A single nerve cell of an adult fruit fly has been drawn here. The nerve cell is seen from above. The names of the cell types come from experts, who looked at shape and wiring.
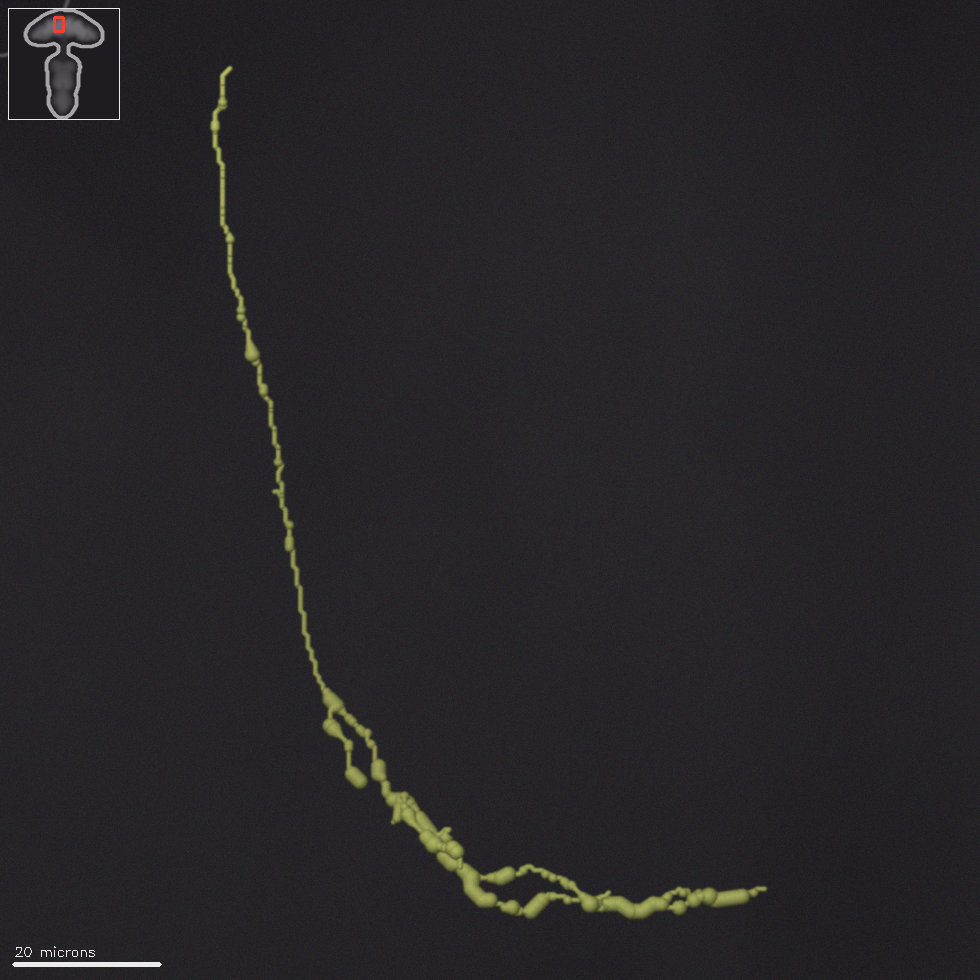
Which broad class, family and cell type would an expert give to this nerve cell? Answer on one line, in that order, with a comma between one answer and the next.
sensory neuron entering the brain, class mechanosensory, JO-ED2_a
